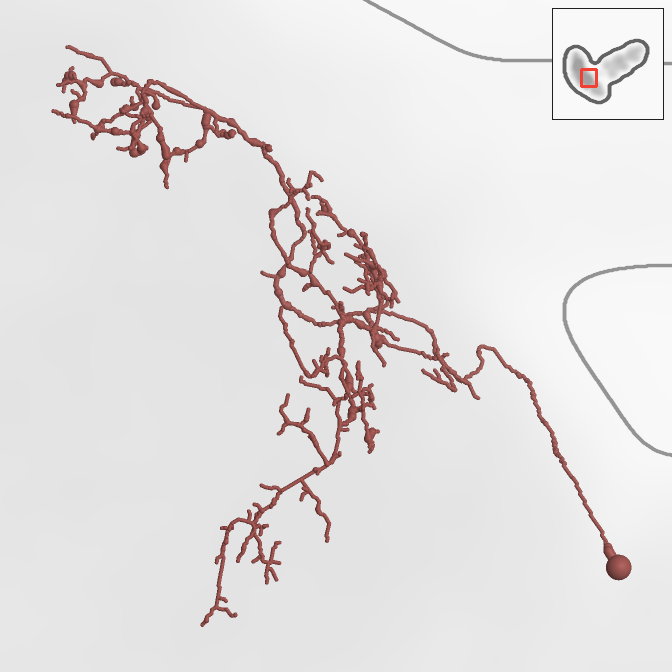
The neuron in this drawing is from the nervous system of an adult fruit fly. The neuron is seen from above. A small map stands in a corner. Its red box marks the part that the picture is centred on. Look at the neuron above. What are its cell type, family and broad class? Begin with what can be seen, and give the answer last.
Its cell body lies at the lower right of the picture. The picture shows dozens of branch ends. Its cell type is SLP273. Its family is hemilineage LHp2. This is a central-brain intrinsic neuron.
